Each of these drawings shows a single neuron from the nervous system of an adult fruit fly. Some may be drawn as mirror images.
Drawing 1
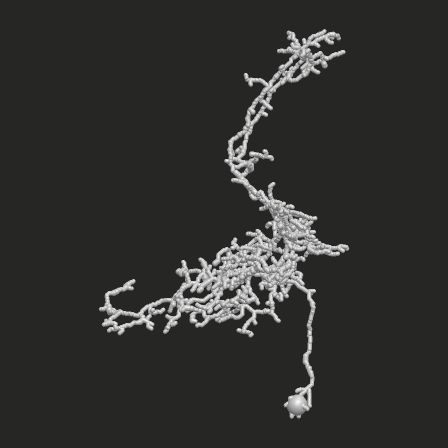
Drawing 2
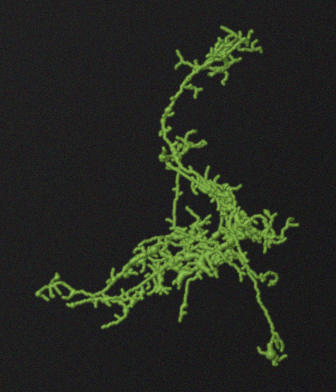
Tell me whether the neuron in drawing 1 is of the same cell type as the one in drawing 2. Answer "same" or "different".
same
